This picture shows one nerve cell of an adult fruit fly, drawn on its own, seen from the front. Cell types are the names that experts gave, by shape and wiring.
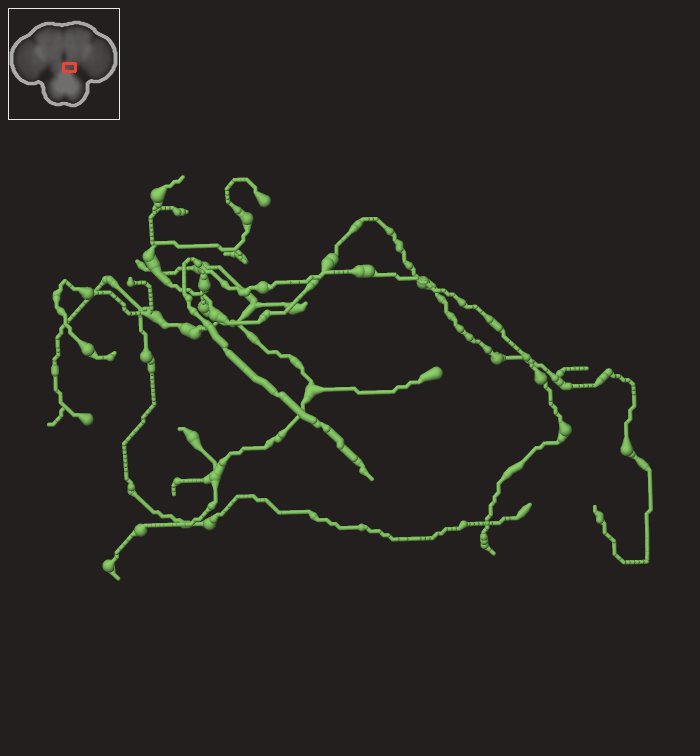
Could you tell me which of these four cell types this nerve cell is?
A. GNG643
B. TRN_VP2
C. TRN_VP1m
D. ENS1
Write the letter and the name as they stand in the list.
D. ENS1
